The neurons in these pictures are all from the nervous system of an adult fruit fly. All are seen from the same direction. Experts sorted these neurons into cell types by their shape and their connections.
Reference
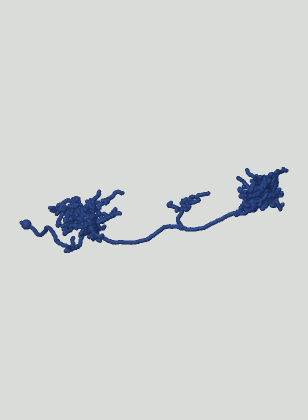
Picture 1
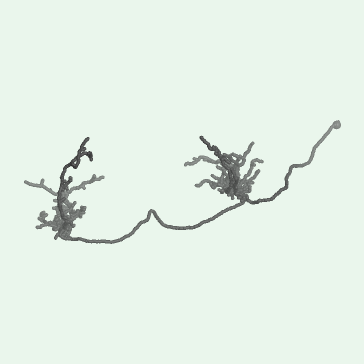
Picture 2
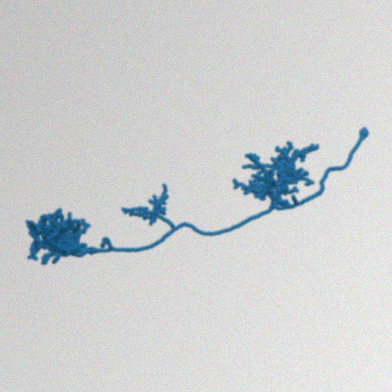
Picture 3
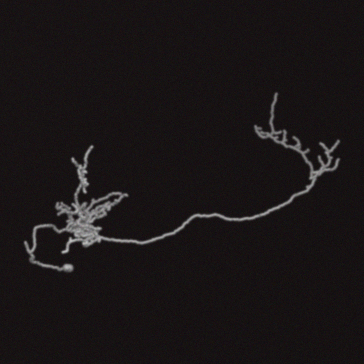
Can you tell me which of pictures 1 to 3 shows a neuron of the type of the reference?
2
